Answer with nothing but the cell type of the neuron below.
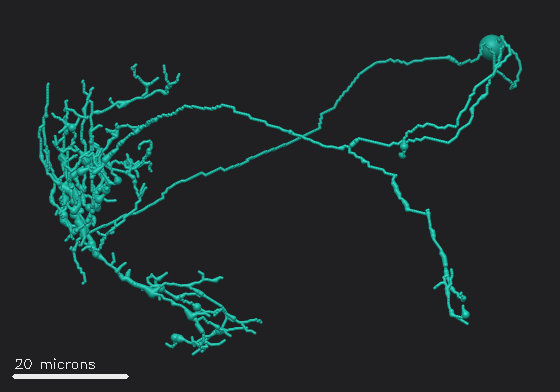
FC2B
